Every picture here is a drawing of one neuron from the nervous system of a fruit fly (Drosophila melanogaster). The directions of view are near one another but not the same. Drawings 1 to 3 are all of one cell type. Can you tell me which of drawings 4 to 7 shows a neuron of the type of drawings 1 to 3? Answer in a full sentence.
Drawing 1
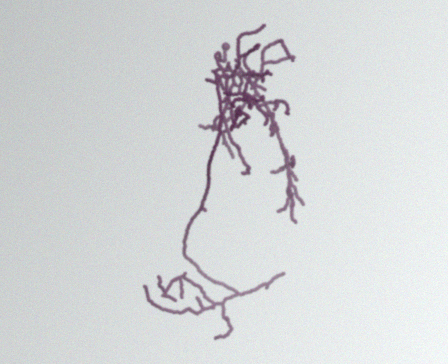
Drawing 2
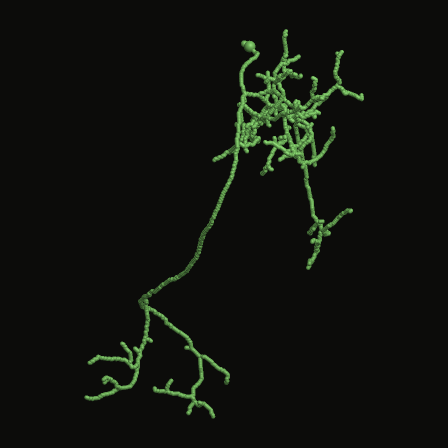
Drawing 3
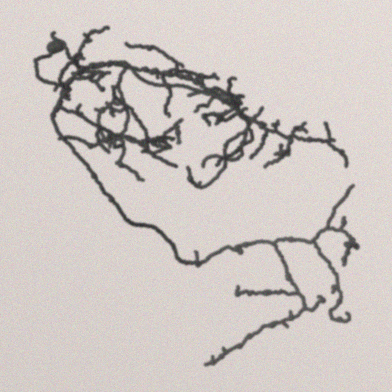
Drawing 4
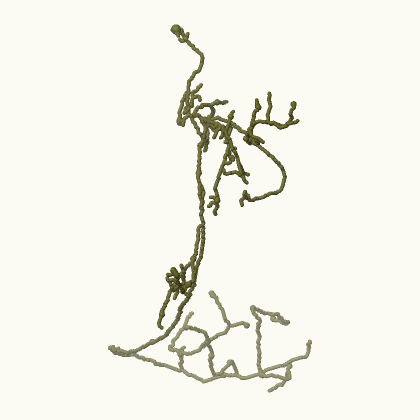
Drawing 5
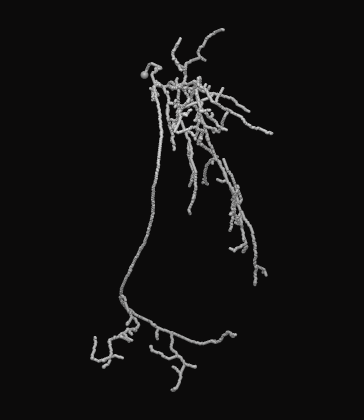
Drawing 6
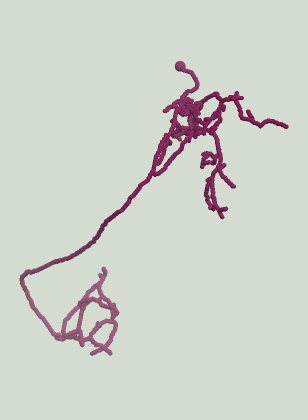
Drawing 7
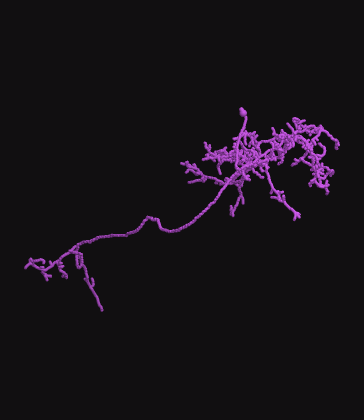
The neuron in drawing 5 is of the same cell type.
